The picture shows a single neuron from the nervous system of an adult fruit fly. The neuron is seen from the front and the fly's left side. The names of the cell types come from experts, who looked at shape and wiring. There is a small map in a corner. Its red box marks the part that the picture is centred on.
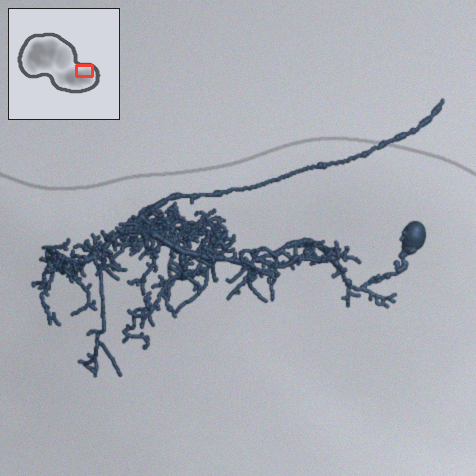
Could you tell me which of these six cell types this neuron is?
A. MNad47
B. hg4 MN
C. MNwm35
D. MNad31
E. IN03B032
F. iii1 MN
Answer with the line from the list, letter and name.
A. MNad47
